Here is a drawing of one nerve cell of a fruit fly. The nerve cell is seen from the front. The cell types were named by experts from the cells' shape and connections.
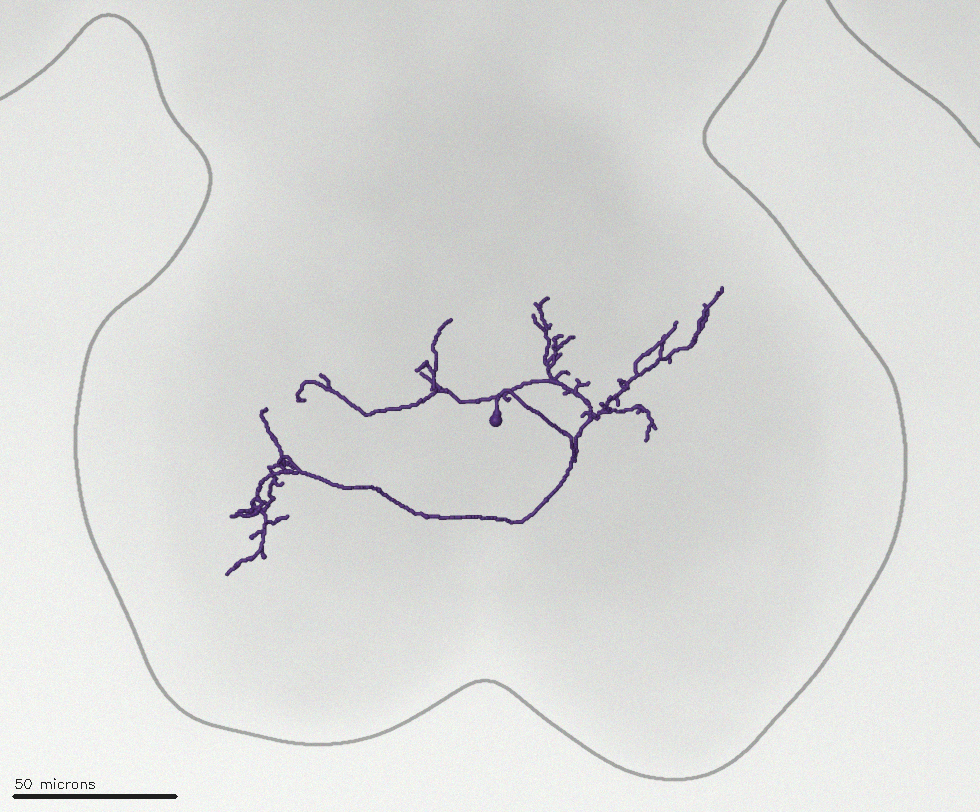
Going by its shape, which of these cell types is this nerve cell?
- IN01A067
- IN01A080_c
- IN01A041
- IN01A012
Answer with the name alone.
IN01A080_c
